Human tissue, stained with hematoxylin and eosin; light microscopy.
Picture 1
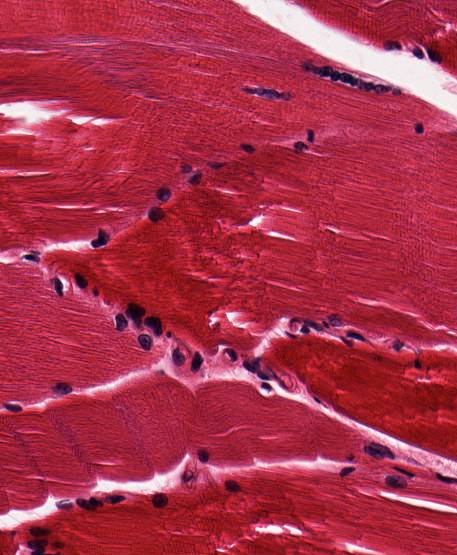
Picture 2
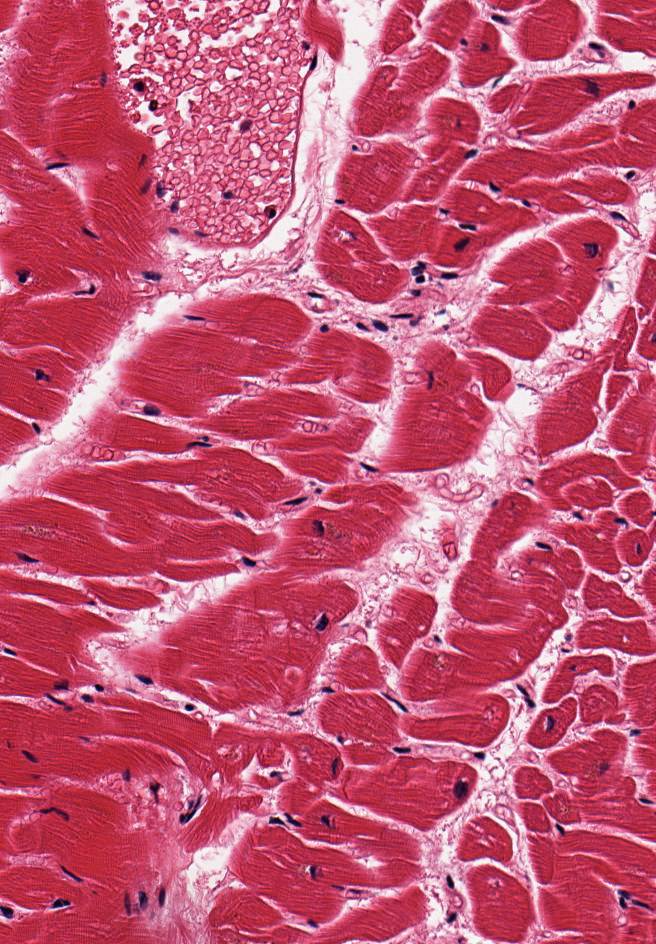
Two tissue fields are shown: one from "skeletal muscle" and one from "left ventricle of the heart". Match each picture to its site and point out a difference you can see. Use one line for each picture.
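Picture 1: skeletal muscle. The dark oval nuclei lie at the edges of the fibres rather than in their centres.
Picture 2: left ventricle of the heart. The oval nuclei of the muscle fibres lie centrally within the cells.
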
